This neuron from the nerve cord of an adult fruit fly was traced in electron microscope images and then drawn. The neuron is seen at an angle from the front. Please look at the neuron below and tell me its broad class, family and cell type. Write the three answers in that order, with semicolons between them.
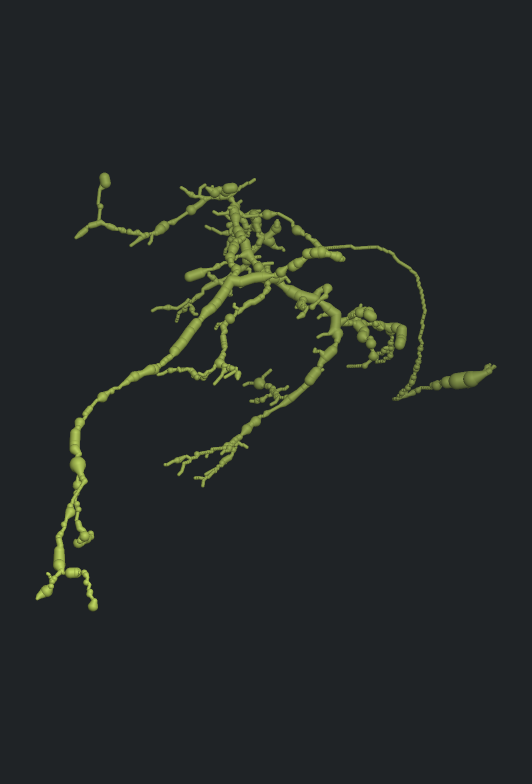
nerve-cord intrinsic neuron; hemilineage 03B; IN03B069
